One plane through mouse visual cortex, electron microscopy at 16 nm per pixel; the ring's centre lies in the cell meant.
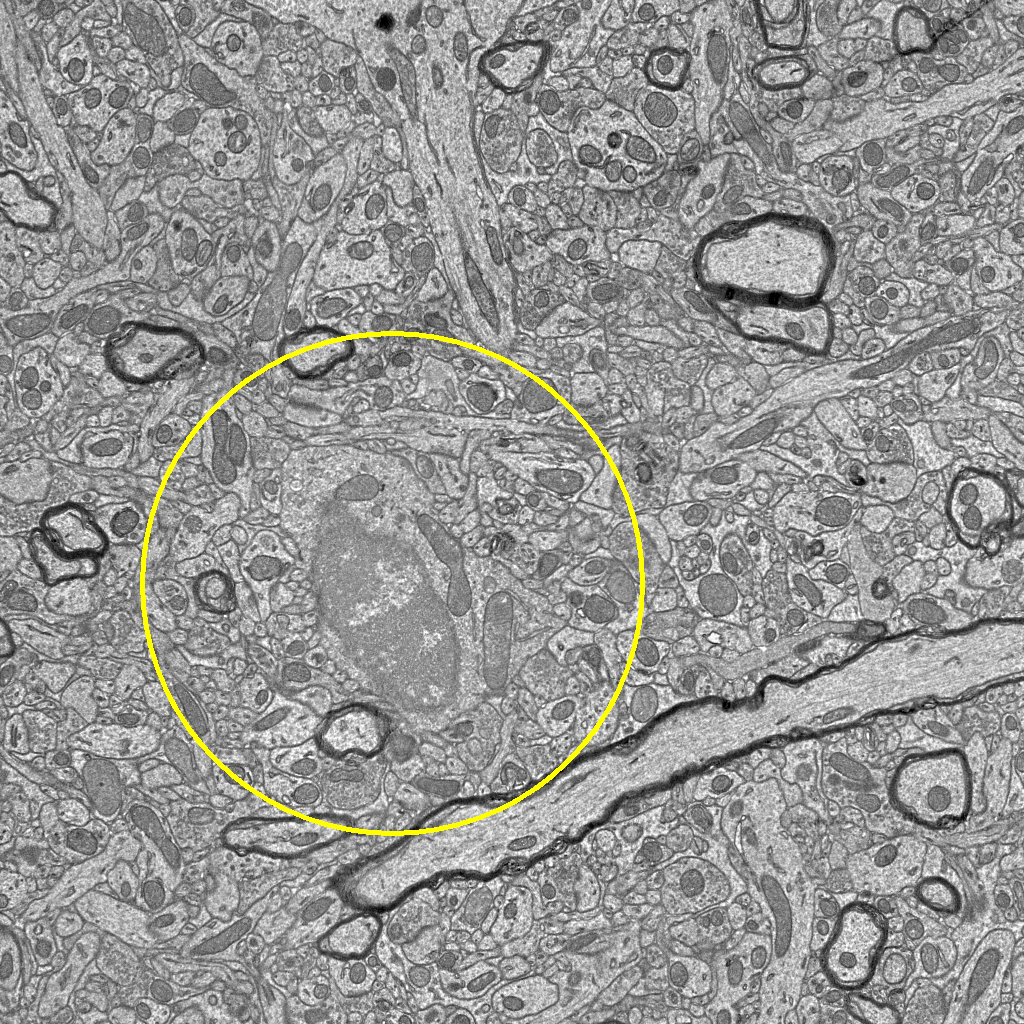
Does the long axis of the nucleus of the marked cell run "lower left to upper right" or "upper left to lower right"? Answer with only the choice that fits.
Upper left to lower right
